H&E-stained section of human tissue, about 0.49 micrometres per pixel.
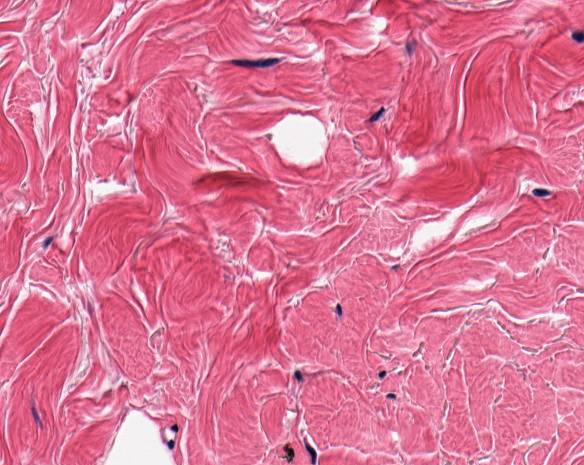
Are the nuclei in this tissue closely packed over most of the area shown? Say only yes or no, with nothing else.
No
